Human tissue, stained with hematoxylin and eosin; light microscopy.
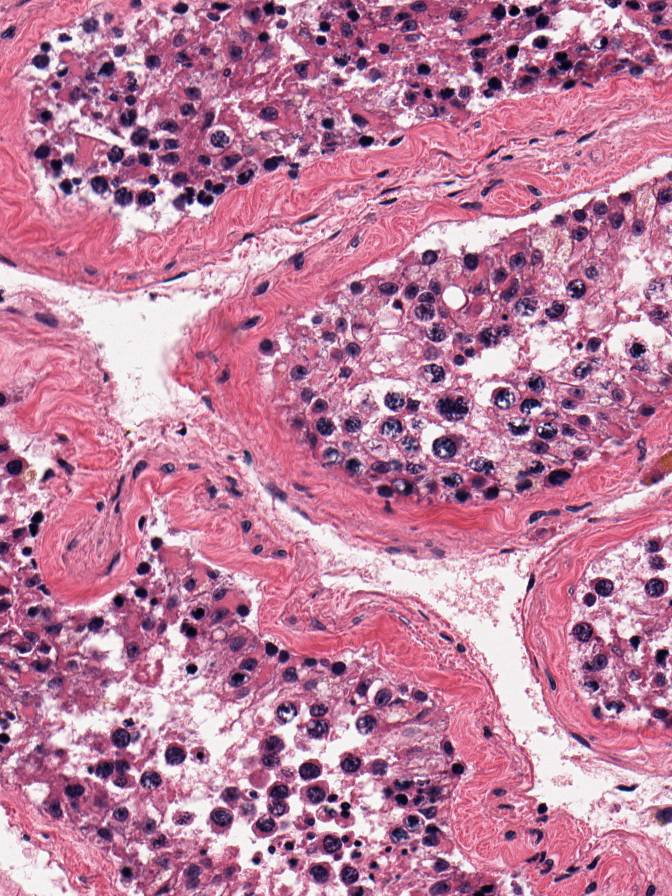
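Testis. A thick band of wavy, layered pink collagen surrounds each tubule, with flattened, spindle-shaped dark nuclei scattered in it, aligned with its layers. Round cells crowd the tubules, many with large round nuclei and coarse, clumped dark chromatin. In the lower left tubule, many cells appear shrunken, with dense dark nuclei and pink cytoplasm, lying loose among the others.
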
